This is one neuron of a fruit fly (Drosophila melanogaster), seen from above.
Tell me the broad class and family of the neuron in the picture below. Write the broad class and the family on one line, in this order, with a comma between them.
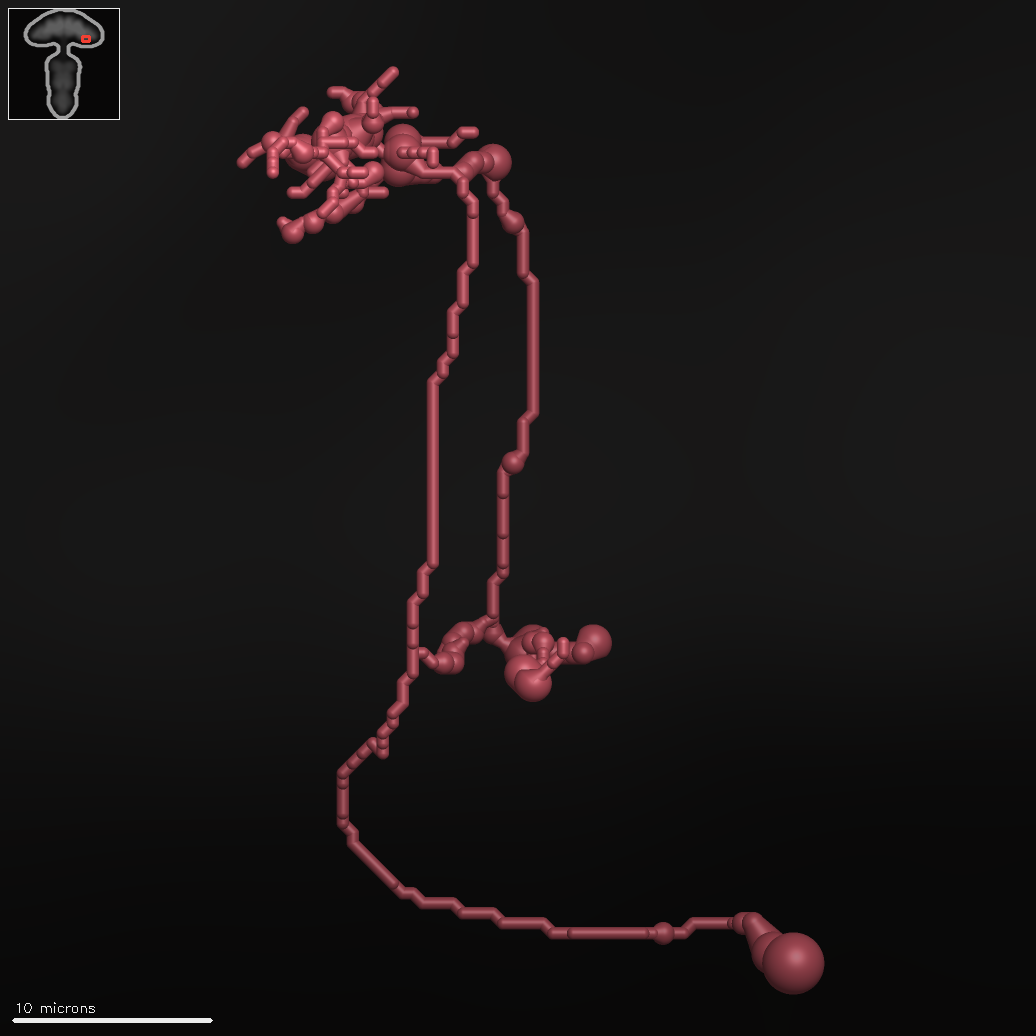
optic-lobe intrinsic neuron, T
